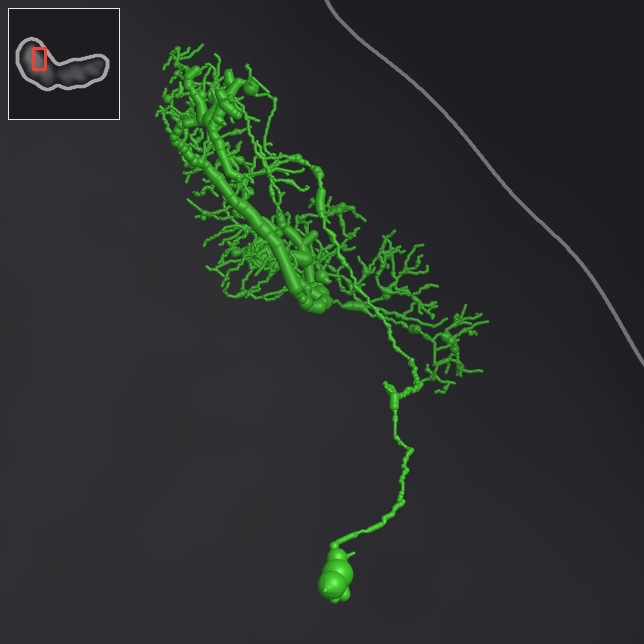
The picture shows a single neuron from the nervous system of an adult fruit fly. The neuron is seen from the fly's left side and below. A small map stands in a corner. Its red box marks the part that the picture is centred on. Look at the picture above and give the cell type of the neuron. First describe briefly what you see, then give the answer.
As drawn here it is taller than it is wide. This is a central-brain intrinsic neuron. The cell type is Delta7.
